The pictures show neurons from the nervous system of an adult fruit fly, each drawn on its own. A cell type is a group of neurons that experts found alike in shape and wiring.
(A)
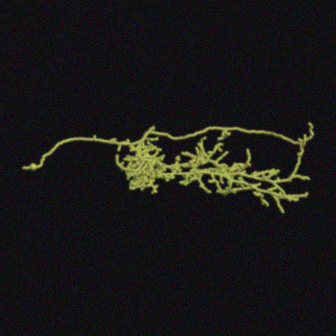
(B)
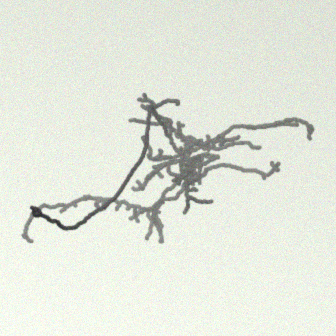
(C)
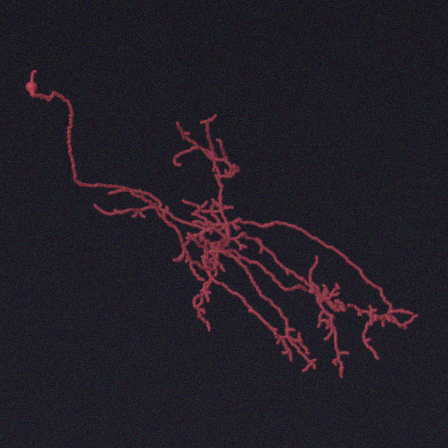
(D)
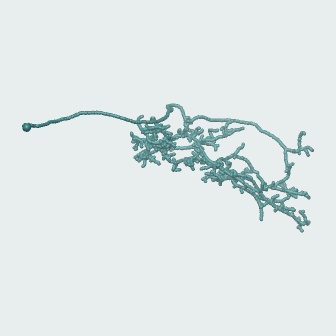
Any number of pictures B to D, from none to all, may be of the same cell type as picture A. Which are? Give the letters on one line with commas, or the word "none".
D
